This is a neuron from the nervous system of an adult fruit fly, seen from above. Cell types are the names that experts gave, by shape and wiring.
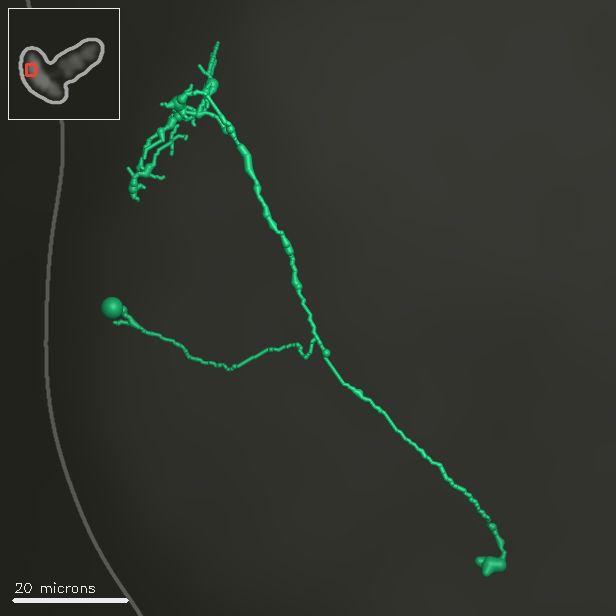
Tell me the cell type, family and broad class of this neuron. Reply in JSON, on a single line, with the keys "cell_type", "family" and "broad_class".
{"cell_type": "TuBu02", "family": "hemilineage AOTUv4_dorsal", "broad_class": "central-brain intrinsic neuron"}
